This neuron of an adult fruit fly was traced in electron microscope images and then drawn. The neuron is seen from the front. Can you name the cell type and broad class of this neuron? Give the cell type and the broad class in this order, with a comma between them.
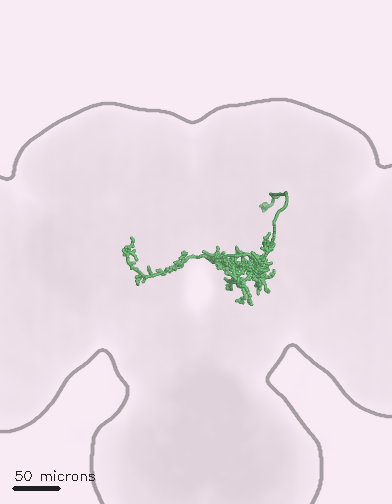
VES079, central-brain intrinsic neuron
